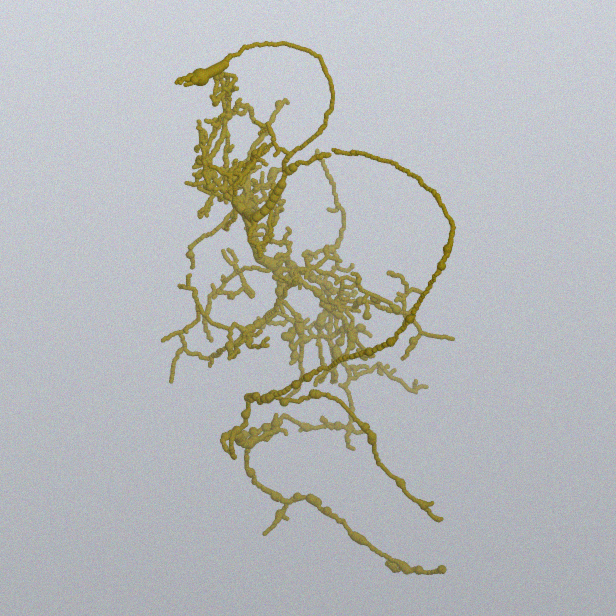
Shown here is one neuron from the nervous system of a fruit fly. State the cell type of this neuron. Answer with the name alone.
PS220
